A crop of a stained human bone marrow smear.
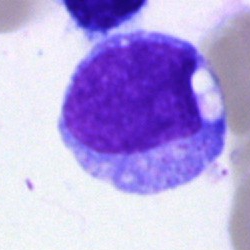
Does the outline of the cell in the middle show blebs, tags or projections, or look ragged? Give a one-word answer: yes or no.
No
